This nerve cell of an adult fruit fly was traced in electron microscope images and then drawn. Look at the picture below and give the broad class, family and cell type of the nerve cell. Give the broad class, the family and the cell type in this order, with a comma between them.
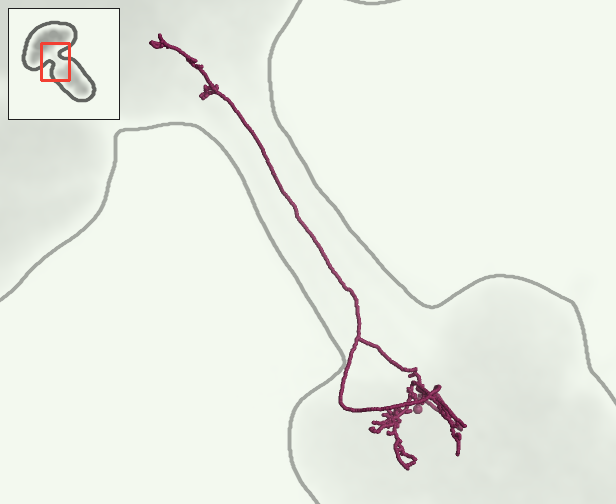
ascending neuron, hemilineage 02A, AN02A046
